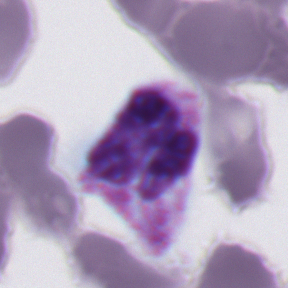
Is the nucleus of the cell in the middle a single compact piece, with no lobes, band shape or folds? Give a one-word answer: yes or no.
No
